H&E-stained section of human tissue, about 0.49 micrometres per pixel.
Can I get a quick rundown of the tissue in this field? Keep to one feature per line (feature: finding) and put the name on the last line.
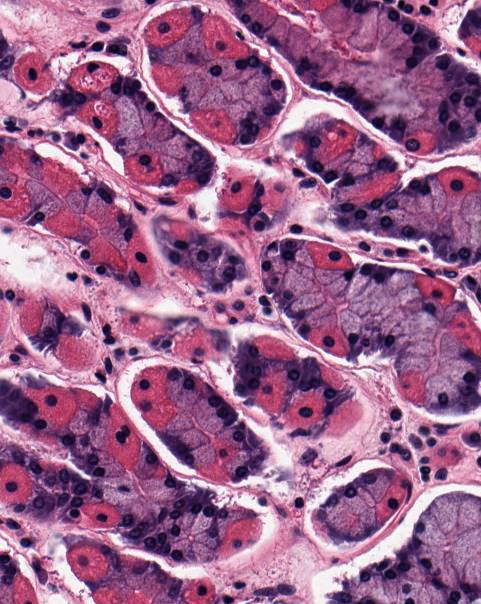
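Glands: closely packed, filling field, cut mostly across or obliquely
Stroma: thin strands of pink connective tissue dividing glands
Parietal cells: large, rounded, bright pink cytoplasm, scattered through glands
Position: mostly at outer gland edges, bulging toward stroma
Lumens: narrow, hardly visible
Tissue: stomach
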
